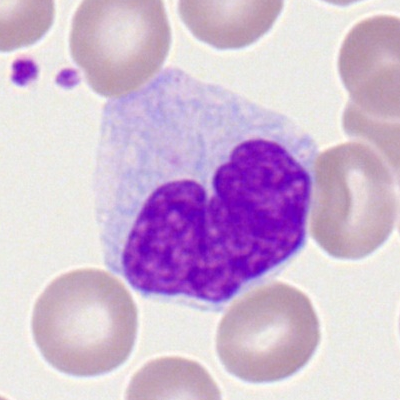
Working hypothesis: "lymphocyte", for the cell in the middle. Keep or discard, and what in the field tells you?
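Item one: the outline is angular and irregular rather than round. Item two: a deep notch cuts into the top edge of the nucleus, giving it a folded, two-lobed look, and the nucleus sits in the lower part of the cell. Item three: the cytoplasm is abundant, filling more of the cell than the nucleus does; it is pale greyish blue and holds no coarse granules.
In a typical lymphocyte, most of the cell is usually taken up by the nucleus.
Checked against that, cytoplasm outweighing the nucleus counts against lymphocyte.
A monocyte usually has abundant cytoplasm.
On that point this cell is in line with monocyte. The name lymphocyte does not fit: this cell is a monocyte.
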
